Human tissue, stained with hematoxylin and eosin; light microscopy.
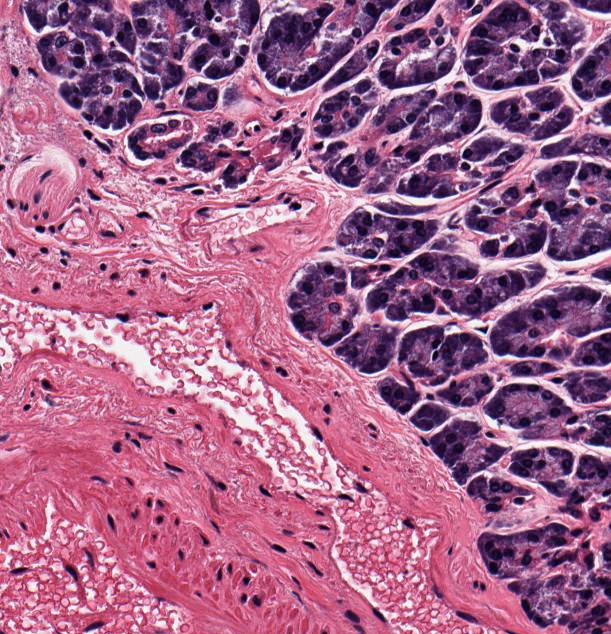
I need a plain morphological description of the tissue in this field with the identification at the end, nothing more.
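Glandular tissue upper and right of field; pink connective tissue lower left. Gland cells form small rounded acini, separated by thin pink septa. Cytoplasm dark purple, granular. One small, round, dark nucleus per cell. Pancreas.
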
